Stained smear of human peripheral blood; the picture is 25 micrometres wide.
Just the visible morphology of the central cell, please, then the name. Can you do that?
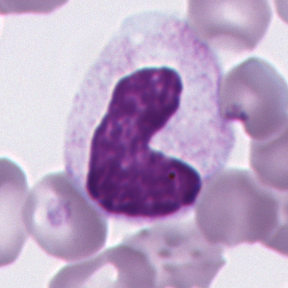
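Outline's roughly oval and smooth. The nucleus is one unsegmented curved band, its hollow opening towards the right, and the chromatin is dark purple and coarsely clumped. It's a band neutrophil.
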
